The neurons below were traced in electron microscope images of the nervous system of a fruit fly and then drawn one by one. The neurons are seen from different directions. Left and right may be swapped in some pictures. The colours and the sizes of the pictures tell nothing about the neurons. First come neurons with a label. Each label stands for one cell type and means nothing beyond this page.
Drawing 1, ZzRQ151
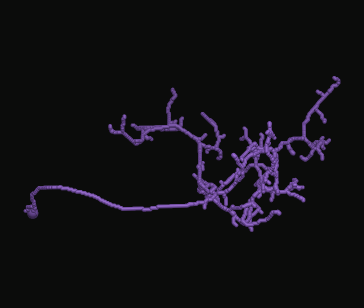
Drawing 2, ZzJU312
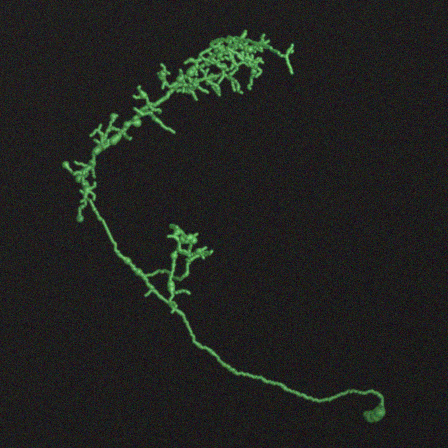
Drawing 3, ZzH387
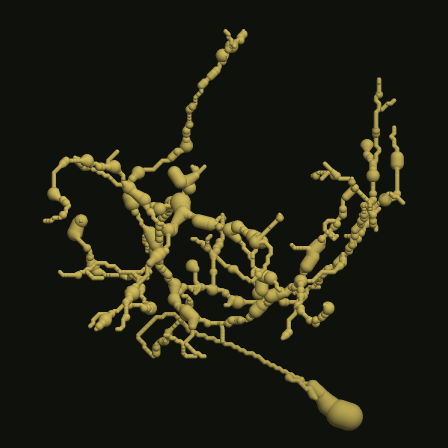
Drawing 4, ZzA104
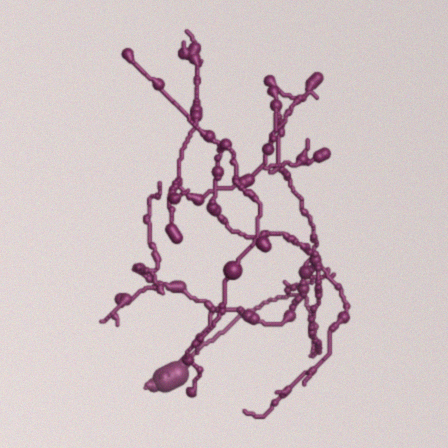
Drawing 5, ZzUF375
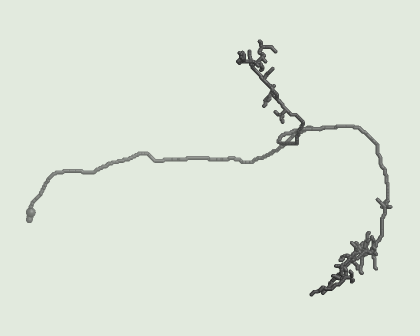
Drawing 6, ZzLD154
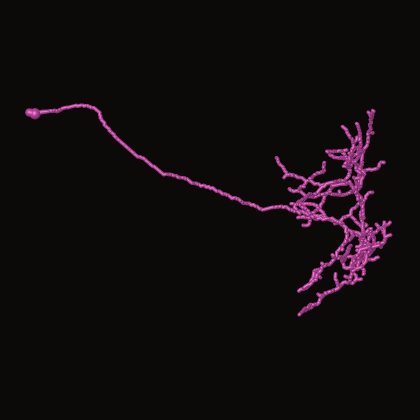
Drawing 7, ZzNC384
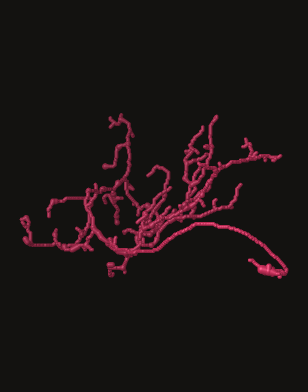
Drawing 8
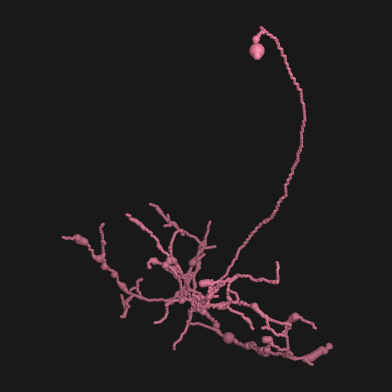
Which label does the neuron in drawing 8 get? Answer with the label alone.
ZzA104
